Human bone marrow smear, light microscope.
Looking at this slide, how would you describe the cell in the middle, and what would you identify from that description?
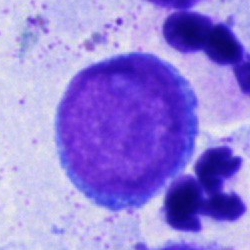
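Look how little cytoplasm there is, just a thin rim around the nucleus, and it's deep blue. There aren't any granules in it. There aren't any vacuoles either. So this one's a blast.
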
